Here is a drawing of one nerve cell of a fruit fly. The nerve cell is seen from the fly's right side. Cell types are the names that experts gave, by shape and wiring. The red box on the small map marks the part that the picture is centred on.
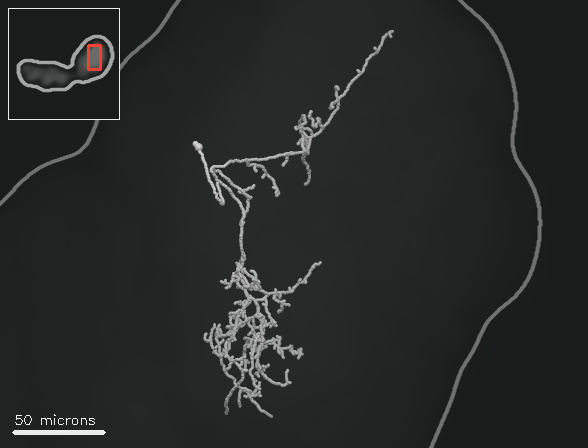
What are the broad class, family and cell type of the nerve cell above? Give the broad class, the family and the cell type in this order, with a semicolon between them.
central-brain intrinsic neuron; hemilineage LHl1; AVLP762m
